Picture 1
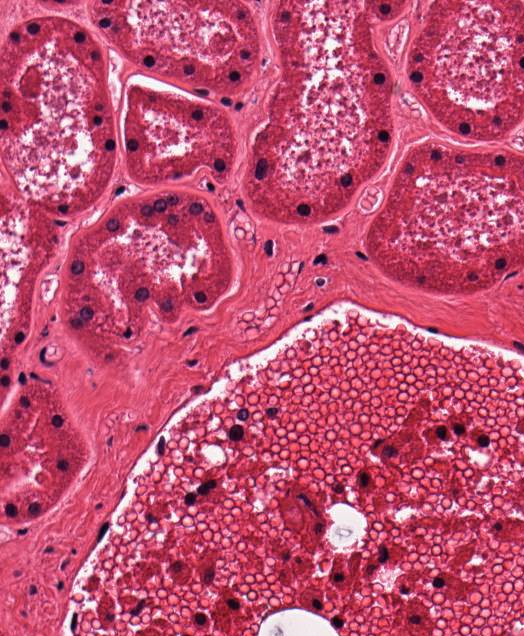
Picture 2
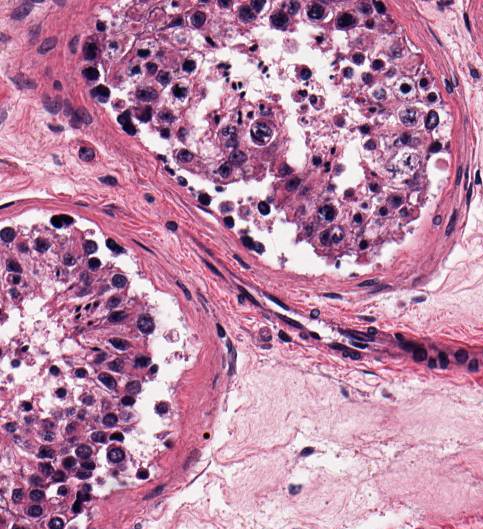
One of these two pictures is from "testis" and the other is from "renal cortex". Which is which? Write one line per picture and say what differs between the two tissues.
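Picture 1: renal cortex. Each tubule is lined by a single layer of cuboidal to low columnar epithelial cells.
Picture 2: testis. The tubules are lined by stratified epithelium many cells deep rather than a single cell layer.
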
